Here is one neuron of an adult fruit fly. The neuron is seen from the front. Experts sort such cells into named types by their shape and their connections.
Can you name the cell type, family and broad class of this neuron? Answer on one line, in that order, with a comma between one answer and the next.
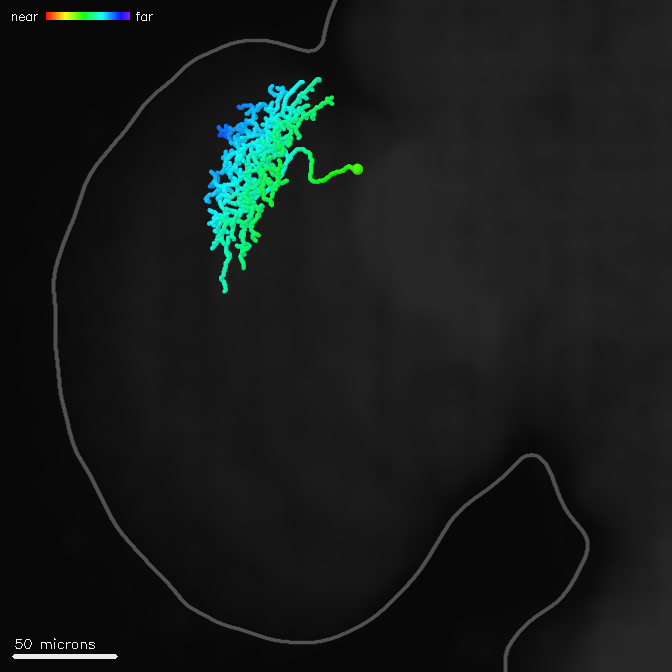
Pm6, Pm, optic-lobe intrinsic neuron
